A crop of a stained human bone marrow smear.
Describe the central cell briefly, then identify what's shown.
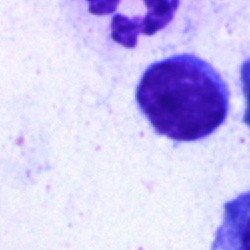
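Round to slightly oval, the cell has a smooth outline. Nearly the whole cell is taken up by the nucleus, leaving at most a very thin rim of cytoplasm. The chromatin is dense and dark purple, with only faint paler streaks. No granules are visible. This cell is a lymphocyte.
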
